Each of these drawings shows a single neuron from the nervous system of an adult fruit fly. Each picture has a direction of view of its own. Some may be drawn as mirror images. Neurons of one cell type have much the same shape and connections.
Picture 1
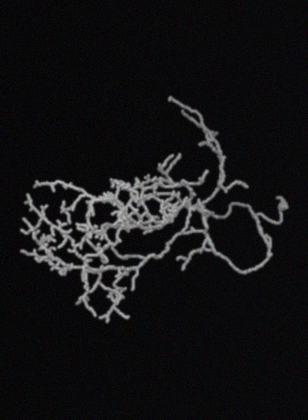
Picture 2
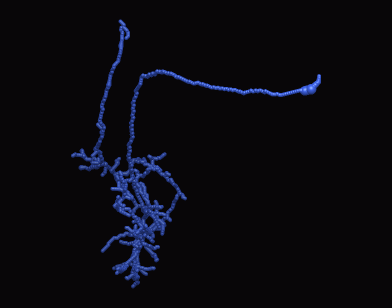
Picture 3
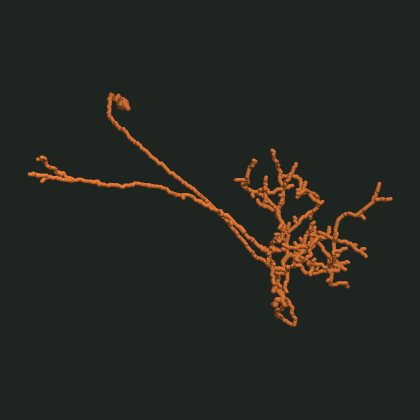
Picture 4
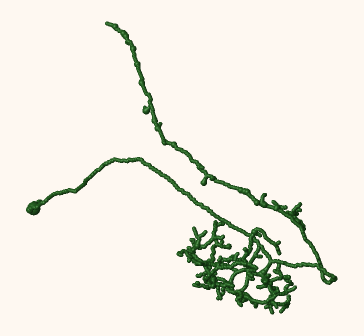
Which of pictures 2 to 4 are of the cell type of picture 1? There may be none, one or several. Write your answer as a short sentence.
None of them is of the same cell type.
